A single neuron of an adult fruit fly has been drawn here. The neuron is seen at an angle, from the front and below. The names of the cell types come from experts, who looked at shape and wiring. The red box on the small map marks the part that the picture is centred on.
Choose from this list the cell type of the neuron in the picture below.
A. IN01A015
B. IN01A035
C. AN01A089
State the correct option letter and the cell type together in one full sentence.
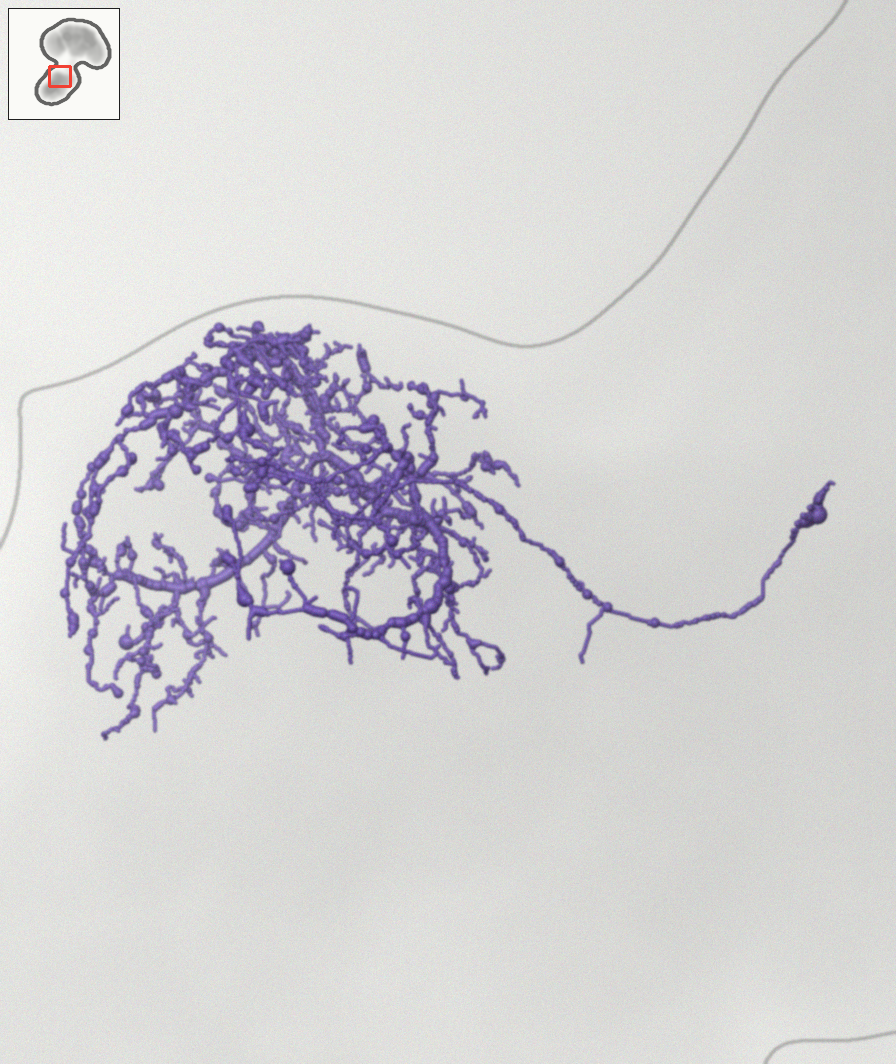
It is as IN01A015, option A, that the neuron is typed.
